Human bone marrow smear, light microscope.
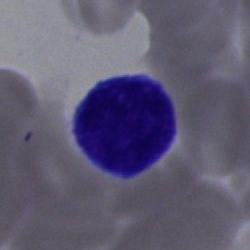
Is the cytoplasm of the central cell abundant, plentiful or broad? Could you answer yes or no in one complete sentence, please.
No, what surrounds the nucleus is just a narrow rim of cytoplasm.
